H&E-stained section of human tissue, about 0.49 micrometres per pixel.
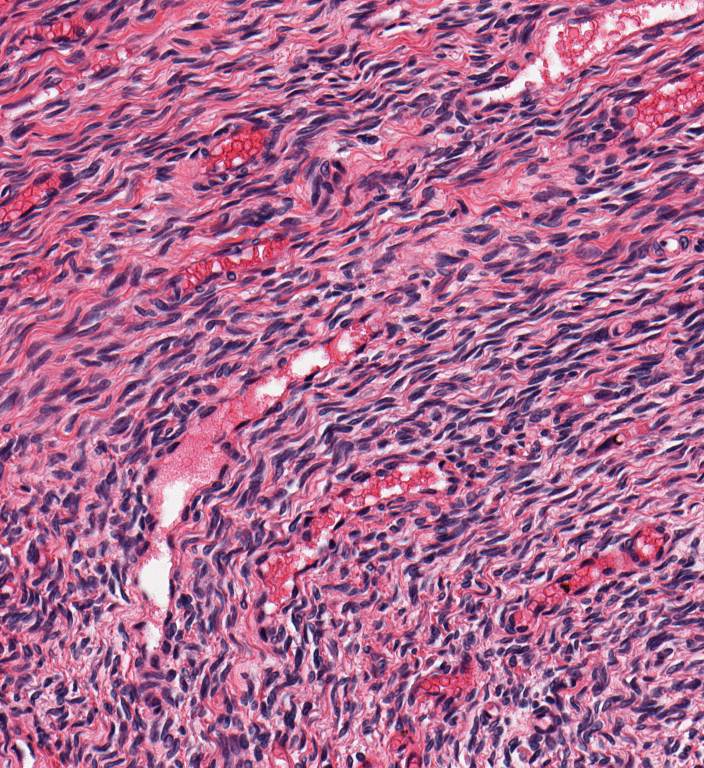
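Ovary. Densely packed spindle cells fill the whole field, arranged in fascicles that run obliquely from lower left to upper right. Their nuclei are elongated, dark-staining and tapered, many slightly wavy. Cytoplasm is scant, ill-defined and pale pink. Numerous small thin-walled vessels filled with red blood cells are scattered throughout.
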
